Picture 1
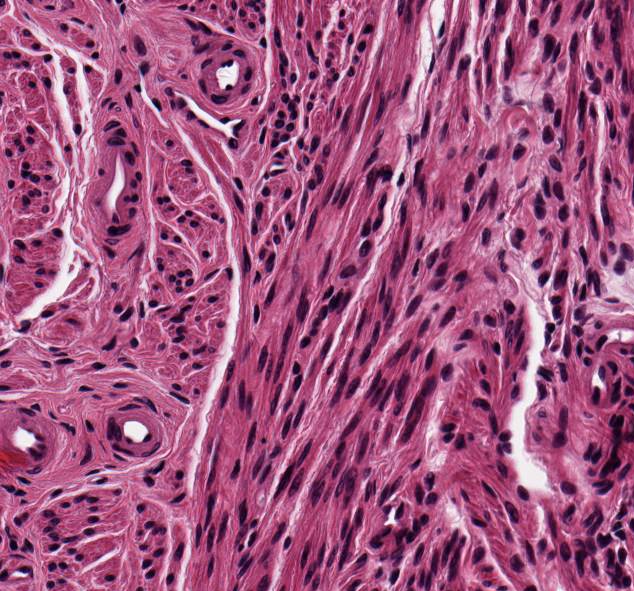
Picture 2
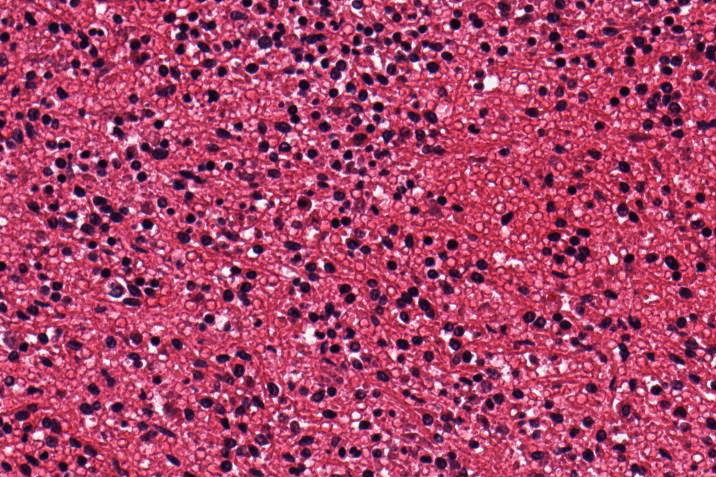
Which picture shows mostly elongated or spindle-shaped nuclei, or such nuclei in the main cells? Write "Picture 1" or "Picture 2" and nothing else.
Picture 1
